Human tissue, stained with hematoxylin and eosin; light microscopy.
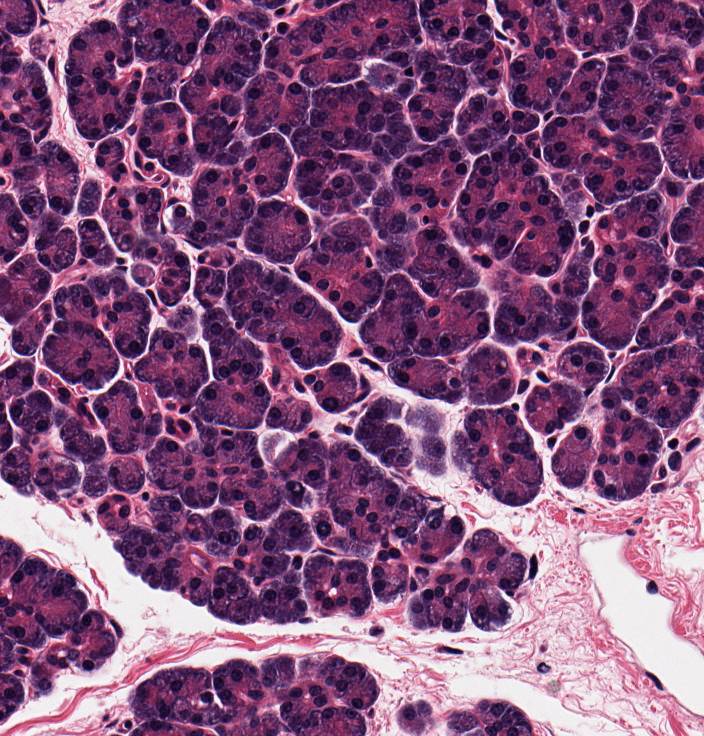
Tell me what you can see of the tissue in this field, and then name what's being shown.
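A lobule of closely packed, rounded acini, divided by thin connective tissue strands, occupies most of the field. The acinar cells are pyramidal; their round, dark nuclei, uniform in size, sit toward the outer base of each acinus. Cytoplasm toward each acinus's centre is pinker than the purple cytoplasm around the basal nuclei. This is pancreas.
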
